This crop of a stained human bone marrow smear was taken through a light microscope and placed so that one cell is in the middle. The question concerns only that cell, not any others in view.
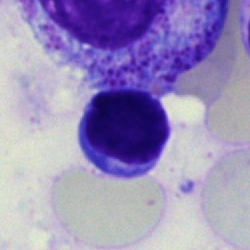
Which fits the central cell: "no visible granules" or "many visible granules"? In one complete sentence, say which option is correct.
It is a cytoplasm without any visible granules that this cell has.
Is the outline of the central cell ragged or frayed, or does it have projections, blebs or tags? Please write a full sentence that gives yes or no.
No, smooth rather than rough is the outline of this cell.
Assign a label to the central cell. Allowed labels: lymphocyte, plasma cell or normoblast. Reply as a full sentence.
The middle of this crop holds a lymphocyte.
